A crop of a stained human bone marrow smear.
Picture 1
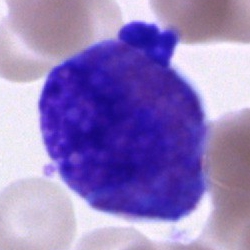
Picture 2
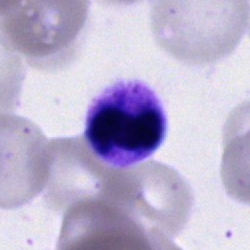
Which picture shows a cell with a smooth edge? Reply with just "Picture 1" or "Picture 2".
Picture 2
